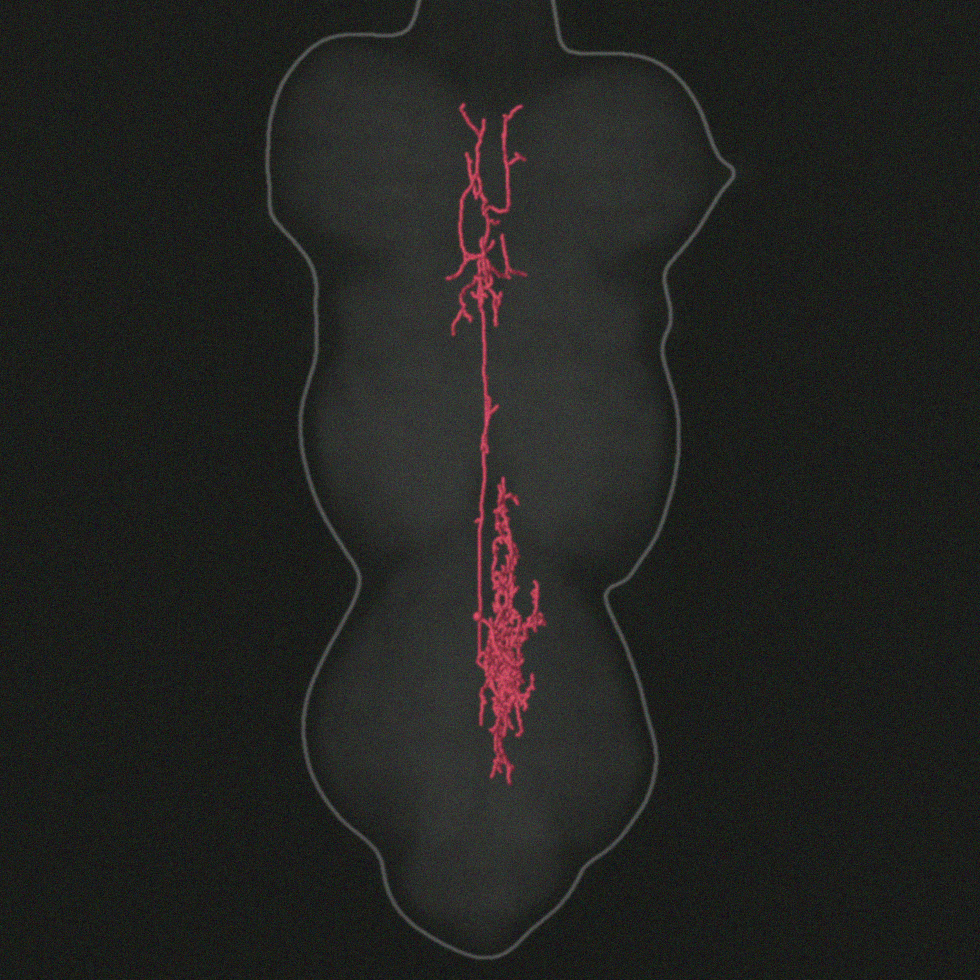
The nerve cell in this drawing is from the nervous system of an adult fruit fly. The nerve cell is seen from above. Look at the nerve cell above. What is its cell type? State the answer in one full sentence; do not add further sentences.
The neuron is of cell type IN23B011.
